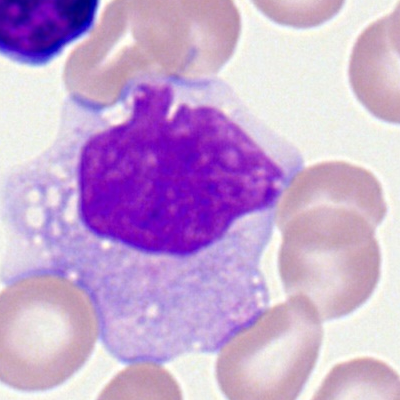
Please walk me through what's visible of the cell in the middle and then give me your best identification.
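An irregular nucleus, with a fold or notch at its top edge, sits toward the upper part of the cell. Its chromatin is loosely condensed and lacy rather than gathered into dense clumps. The cytoplasm is abundant and pale grey-blue, most of it lying below the nucleus. It is a monocyte.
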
